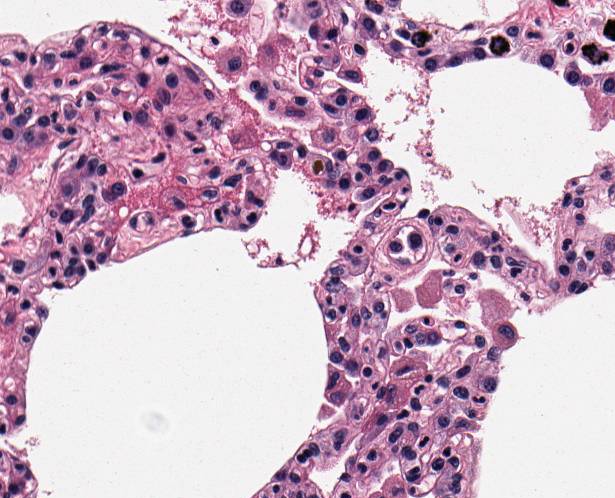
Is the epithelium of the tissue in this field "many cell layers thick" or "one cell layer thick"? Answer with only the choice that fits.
One cell layer thick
